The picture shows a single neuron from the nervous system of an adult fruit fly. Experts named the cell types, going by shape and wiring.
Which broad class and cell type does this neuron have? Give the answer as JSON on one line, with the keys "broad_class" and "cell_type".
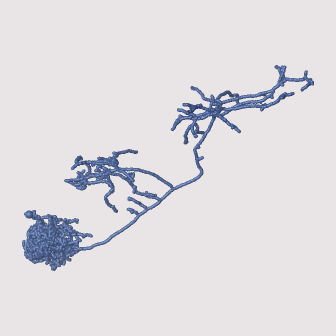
{"broad_class": "nerve-cord intrinsic neuron", "cell_type": "INXXX084"}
